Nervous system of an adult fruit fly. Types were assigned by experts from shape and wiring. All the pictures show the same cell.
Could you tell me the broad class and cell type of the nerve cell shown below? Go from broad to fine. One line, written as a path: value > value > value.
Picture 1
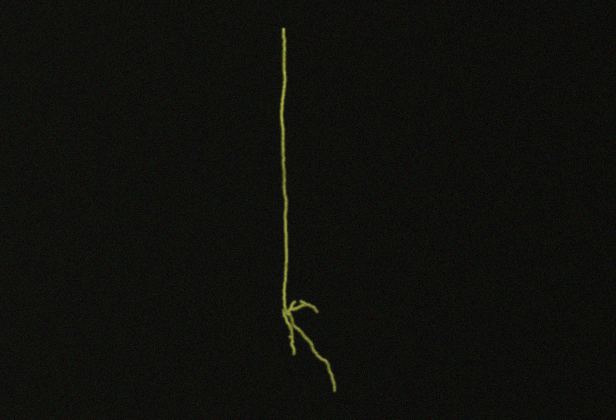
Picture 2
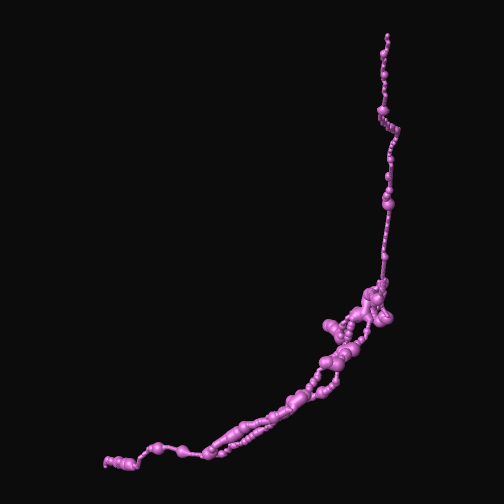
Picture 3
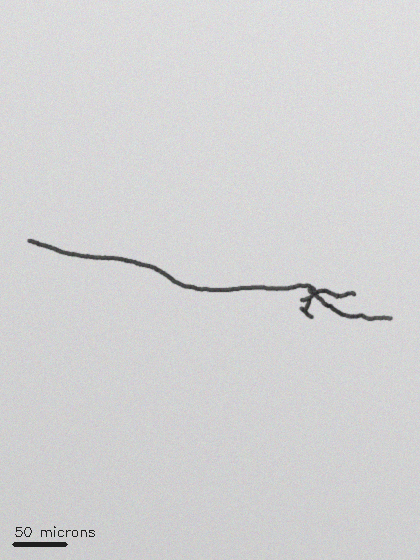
sensory neuron ascending to the brain > SAxx02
